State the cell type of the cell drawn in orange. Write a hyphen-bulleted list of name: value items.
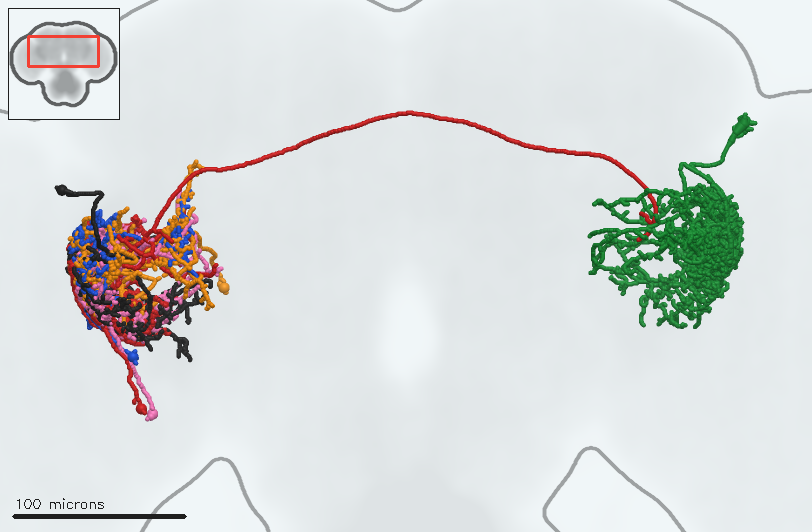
- cell type: AVLP489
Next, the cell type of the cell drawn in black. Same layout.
- cell type: PVLP080_b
